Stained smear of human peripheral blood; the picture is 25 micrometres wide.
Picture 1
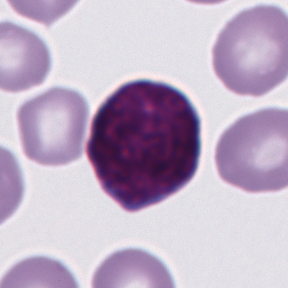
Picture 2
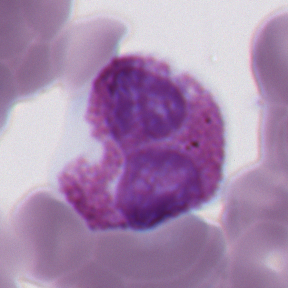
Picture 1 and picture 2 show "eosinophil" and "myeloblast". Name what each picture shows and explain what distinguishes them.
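In picture 1 is the myeloblast; in picture 2, the eosinophil. Size is the first check: the myeloblast measures about 12 by 10 micrometres, the eosinophil about 15 micrometres across. Nucleus and cytoplasm come next, and the myeloblast's nucleus, about 11 by 10 micrometres, is round with no indentation or lobes and fills about 90% of the cell's area, leaving almost no cytoplasm visible.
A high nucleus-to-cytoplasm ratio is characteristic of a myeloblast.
In the eosinophil, no nucleoli are visible in either nuclear lobe.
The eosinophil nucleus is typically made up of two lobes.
As for granules, none distinct are visible in the myeloblast, while the eosinophil's cytoplasm is densely packed with coarse granules.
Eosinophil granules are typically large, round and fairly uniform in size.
The outlines differ too: the myeloblast is roughly round with a slight point at the bottom and no surface projections, whereas the eosinophil has an inward notch on its left side, with red cells touching its lower edge.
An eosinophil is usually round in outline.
Finally, no vacuoles are visible in the myeloblast.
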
